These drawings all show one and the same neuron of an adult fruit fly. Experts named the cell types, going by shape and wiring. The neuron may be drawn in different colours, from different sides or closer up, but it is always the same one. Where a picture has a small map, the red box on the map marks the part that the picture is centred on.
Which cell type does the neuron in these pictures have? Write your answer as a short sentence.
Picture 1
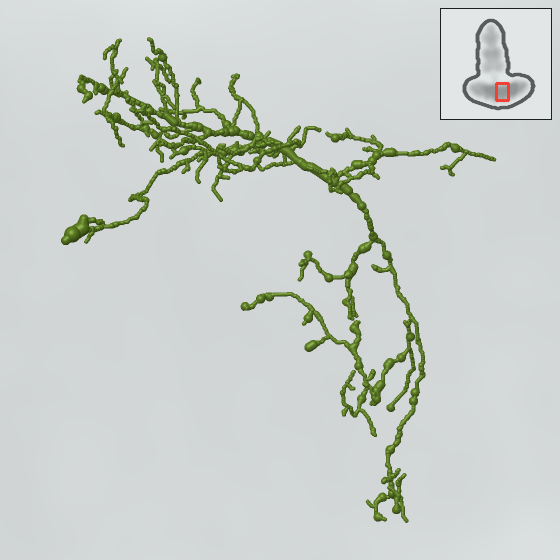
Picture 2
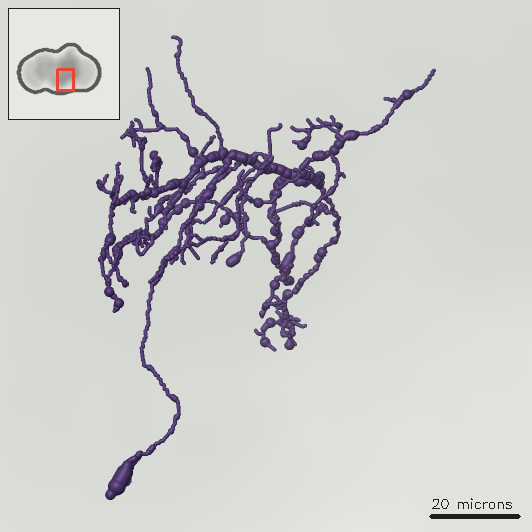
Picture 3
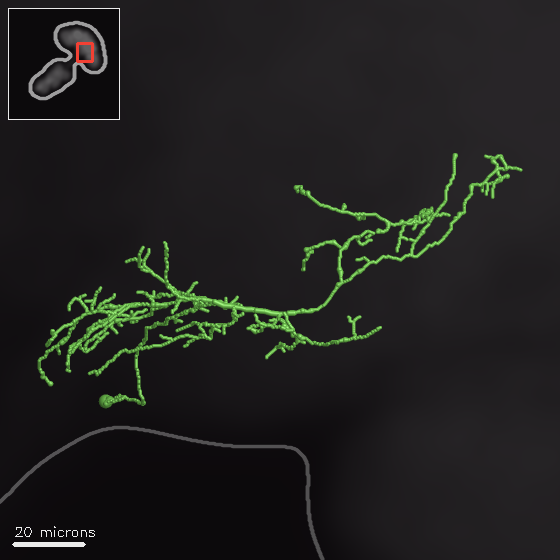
The cell type is GNG440.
